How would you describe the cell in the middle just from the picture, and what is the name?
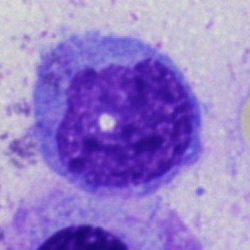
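Outline roughly round. Nucleus fills most of the cell; border irregular, with shallow notches and bulges. Cytoplasmic rim widest on the left side. Cell: monocyte.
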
